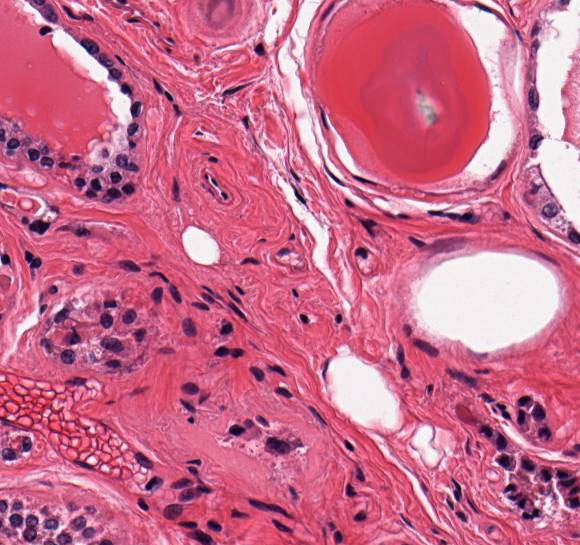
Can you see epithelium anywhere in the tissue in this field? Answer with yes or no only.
Yes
